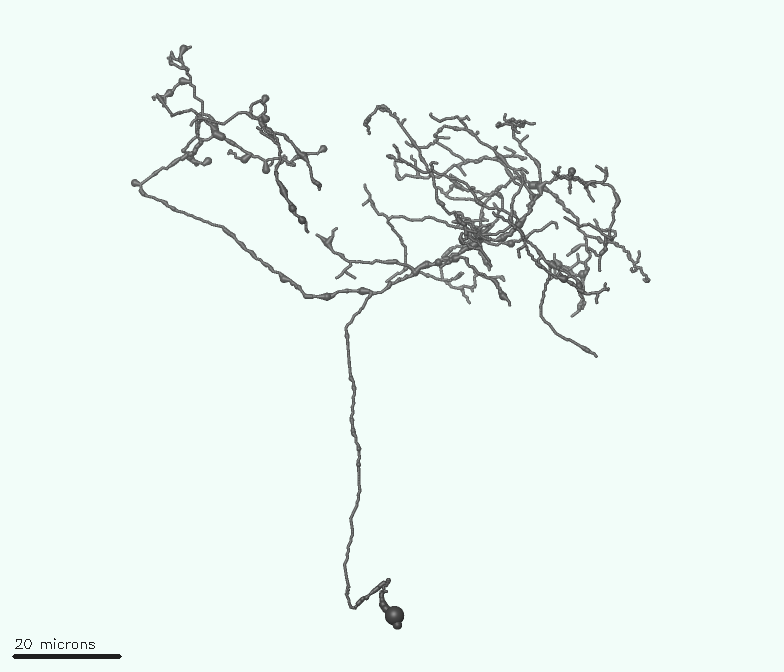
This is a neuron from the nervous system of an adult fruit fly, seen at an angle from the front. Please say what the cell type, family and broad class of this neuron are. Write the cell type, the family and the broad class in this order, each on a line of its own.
LHAV6b3
hemilineage LHa1
central-brain intrinsic neuron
